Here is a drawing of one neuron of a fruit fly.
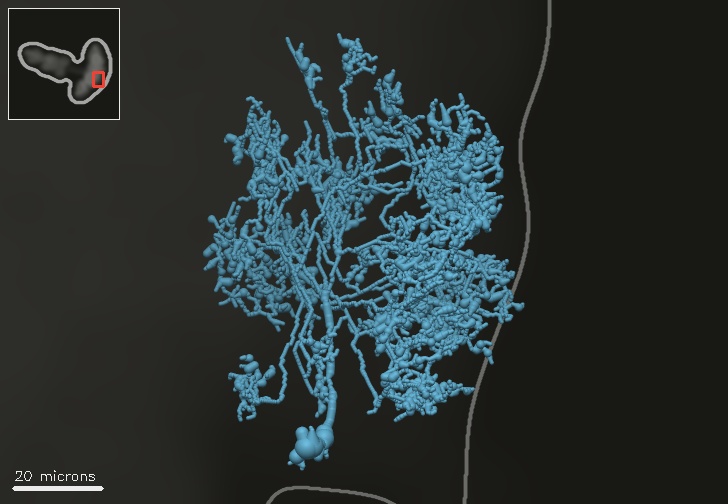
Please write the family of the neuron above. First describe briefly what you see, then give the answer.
It is in the brain and does not reach the nerve cord. The cell body can be seen at the bottom of the picture. From top to bottom in the picture it spans about 100 microns. This is a central-brain intrinsic neuron. Its family is hemilineage ALl1_dorsal.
